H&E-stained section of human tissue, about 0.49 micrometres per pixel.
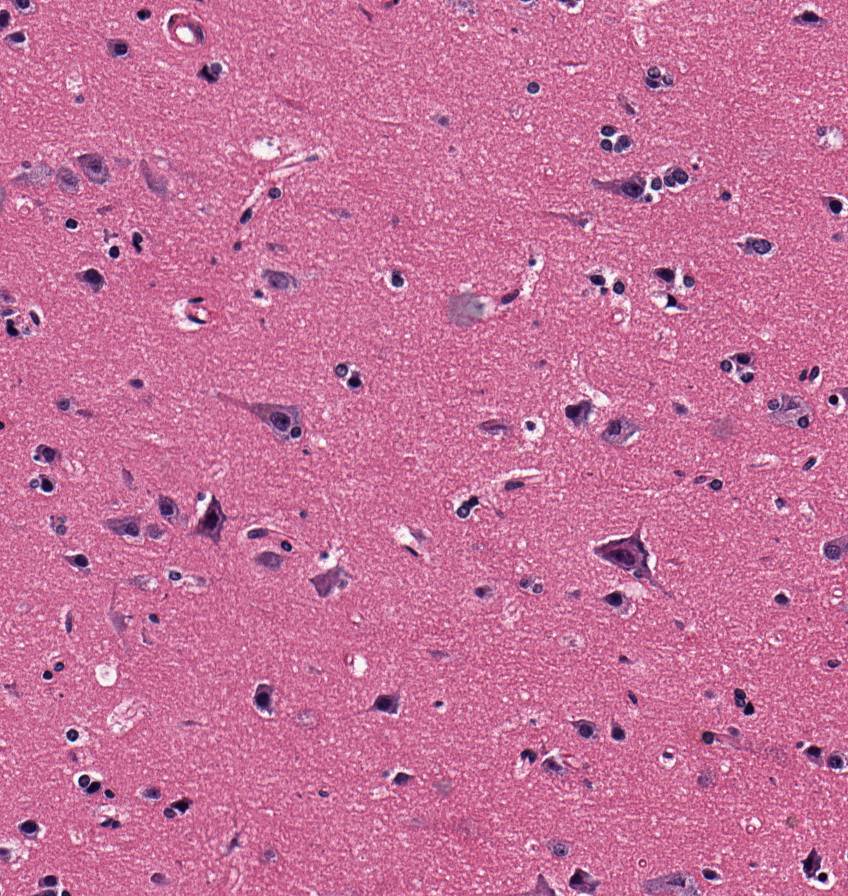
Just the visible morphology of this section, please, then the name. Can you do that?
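Triangular neuron cell bodies with tapering processes, clearest right of centre, another left of centre. Their purplish cytoplasm stains darker than the pink background. Small round dark nuclei with scant cytoplasm, scattered throughout, far outnumber neurons; upper right, in clusters of two or three. Cerebral cortex.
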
